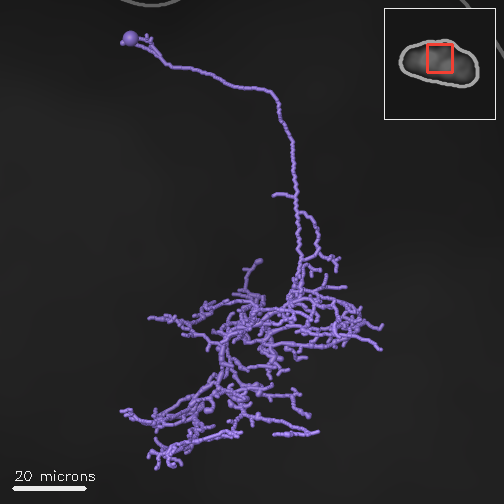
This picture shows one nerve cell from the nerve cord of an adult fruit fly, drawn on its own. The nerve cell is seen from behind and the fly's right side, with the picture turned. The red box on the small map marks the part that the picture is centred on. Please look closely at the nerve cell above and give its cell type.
IN16B062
